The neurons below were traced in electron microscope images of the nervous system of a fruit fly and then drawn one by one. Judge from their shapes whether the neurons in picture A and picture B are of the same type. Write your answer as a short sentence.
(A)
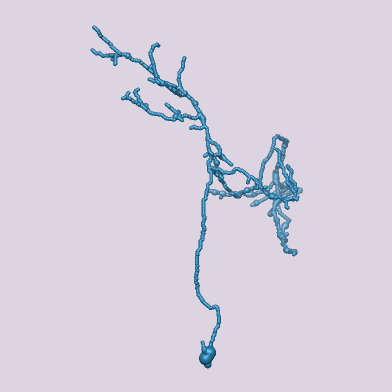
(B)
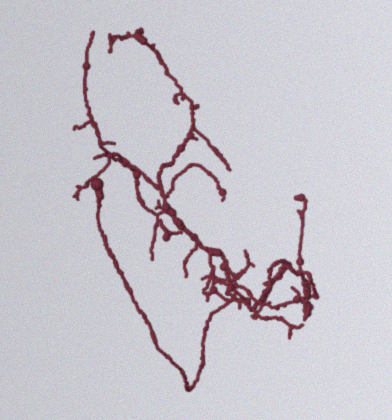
They are of different cell types.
